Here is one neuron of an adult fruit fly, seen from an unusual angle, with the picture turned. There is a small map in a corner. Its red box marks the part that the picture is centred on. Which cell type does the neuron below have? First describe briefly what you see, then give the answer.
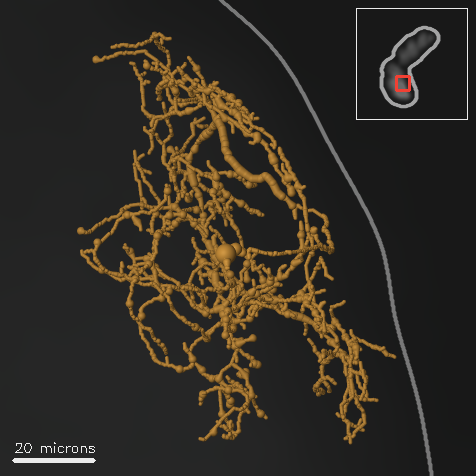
The cell body can be seen in the middle of the picture. By the scale bar it is about 100 microns tall in this view. This is a central-brain intrinsic neuron. Its cell type is CB0510.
